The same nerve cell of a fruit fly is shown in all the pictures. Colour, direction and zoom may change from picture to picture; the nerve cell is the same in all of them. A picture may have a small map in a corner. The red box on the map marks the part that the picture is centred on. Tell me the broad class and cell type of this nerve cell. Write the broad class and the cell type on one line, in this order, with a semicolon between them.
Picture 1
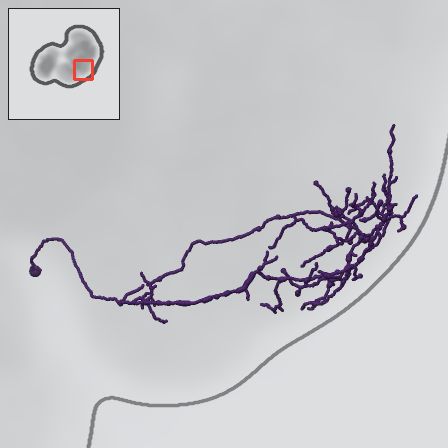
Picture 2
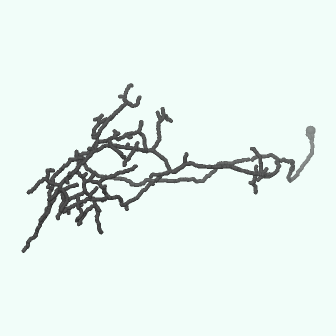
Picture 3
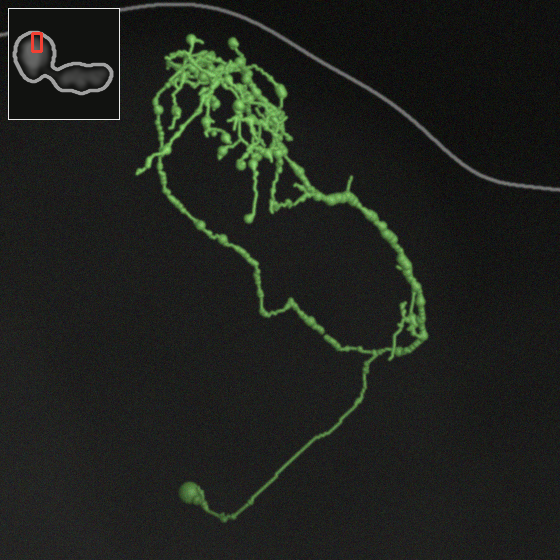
central-brain intrinsic neuron; SLP341_b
